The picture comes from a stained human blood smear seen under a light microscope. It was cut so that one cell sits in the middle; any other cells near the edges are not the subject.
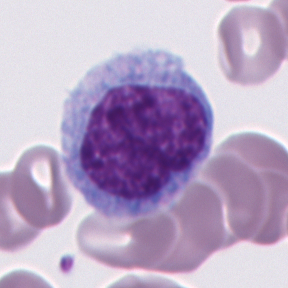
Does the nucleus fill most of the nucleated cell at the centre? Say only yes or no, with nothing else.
Yes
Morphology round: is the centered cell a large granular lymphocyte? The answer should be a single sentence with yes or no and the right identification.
No, the centre cell counts as a monocyte, not as a large granular lymphocyte.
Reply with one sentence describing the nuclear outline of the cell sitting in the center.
One compact mass makes up the whole nucleus, round, oval or kidney-shaped.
